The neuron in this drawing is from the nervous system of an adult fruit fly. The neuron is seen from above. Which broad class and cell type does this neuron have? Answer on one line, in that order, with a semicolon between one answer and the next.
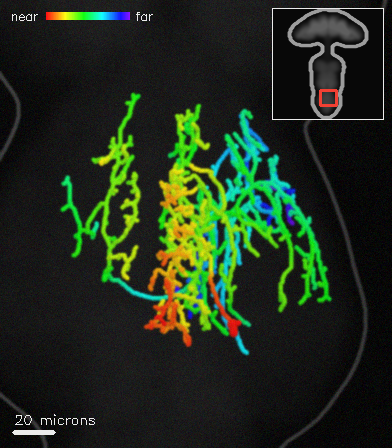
nerve-cord intrinsic neuron; INXXX294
